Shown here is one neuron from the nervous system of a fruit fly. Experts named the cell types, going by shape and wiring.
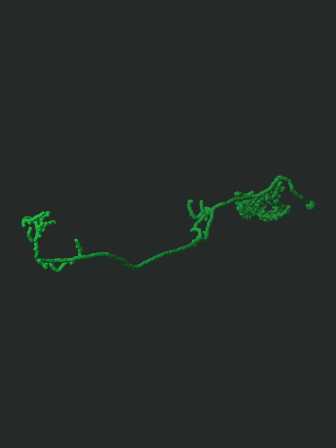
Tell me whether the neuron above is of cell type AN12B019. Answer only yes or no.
yes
